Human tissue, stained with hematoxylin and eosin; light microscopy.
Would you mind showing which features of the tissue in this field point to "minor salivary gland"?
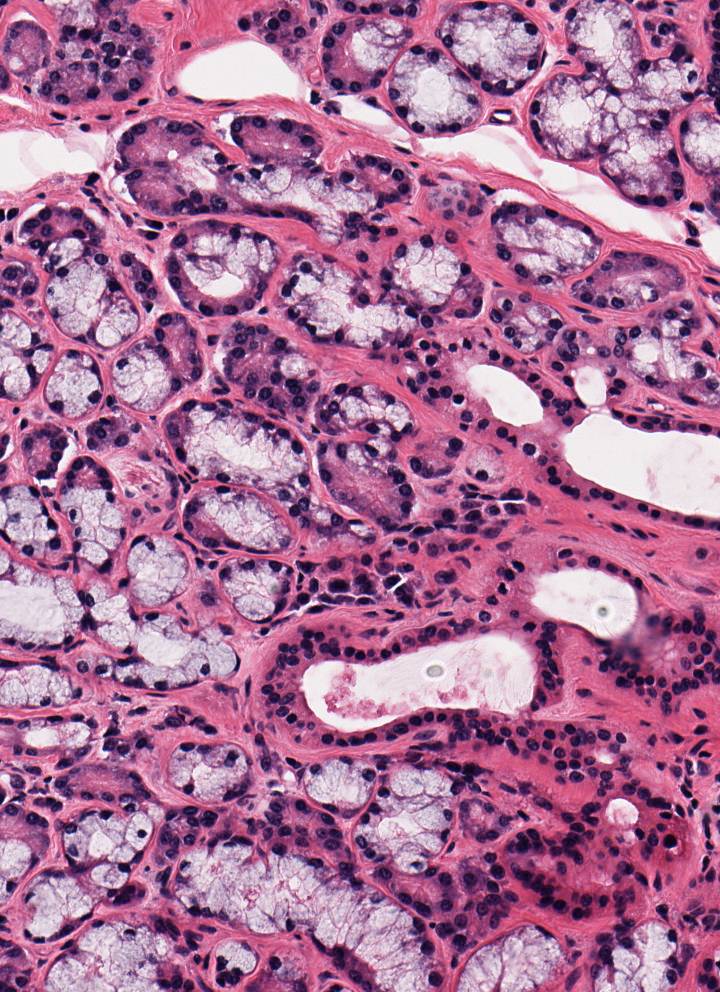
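Most of the field is rounded acini with pale, foamy, mucous-type cytoplasm, which suits a minor salivary gland.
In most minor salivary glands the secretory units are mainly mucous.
Their nuclei are small, dark and flattened against the cell base.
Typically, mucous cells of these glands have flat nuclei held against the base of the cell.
In the lower centre and right are elongated duct lumens lined by a single layer of cuboidal to low columnar cells with round nuclei.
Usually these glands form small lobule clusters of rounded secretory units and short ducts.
Pink collagenous stroma separates the acini and forms a broader band around the ducts, from the centre toward the right edge. I see nothing here that goes against the name.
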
